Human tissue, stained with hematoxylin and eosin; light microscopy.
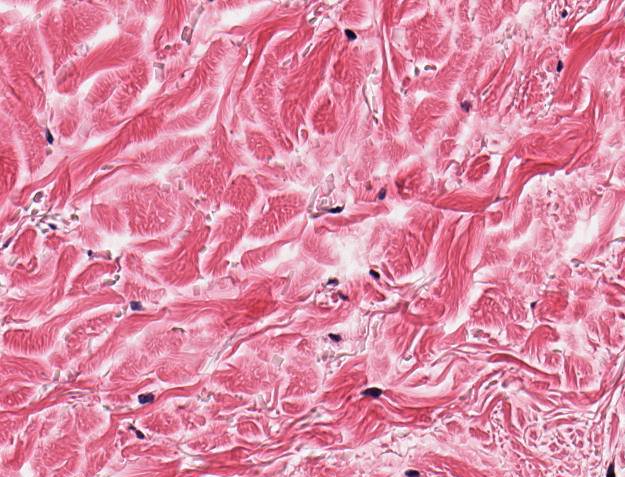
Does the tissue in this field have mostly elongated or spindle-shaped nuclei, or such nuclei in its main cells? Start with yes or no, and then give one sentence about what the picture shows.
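Yes. The nuclei are small, dark and elongated, with no cytoplasm visible around them.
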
